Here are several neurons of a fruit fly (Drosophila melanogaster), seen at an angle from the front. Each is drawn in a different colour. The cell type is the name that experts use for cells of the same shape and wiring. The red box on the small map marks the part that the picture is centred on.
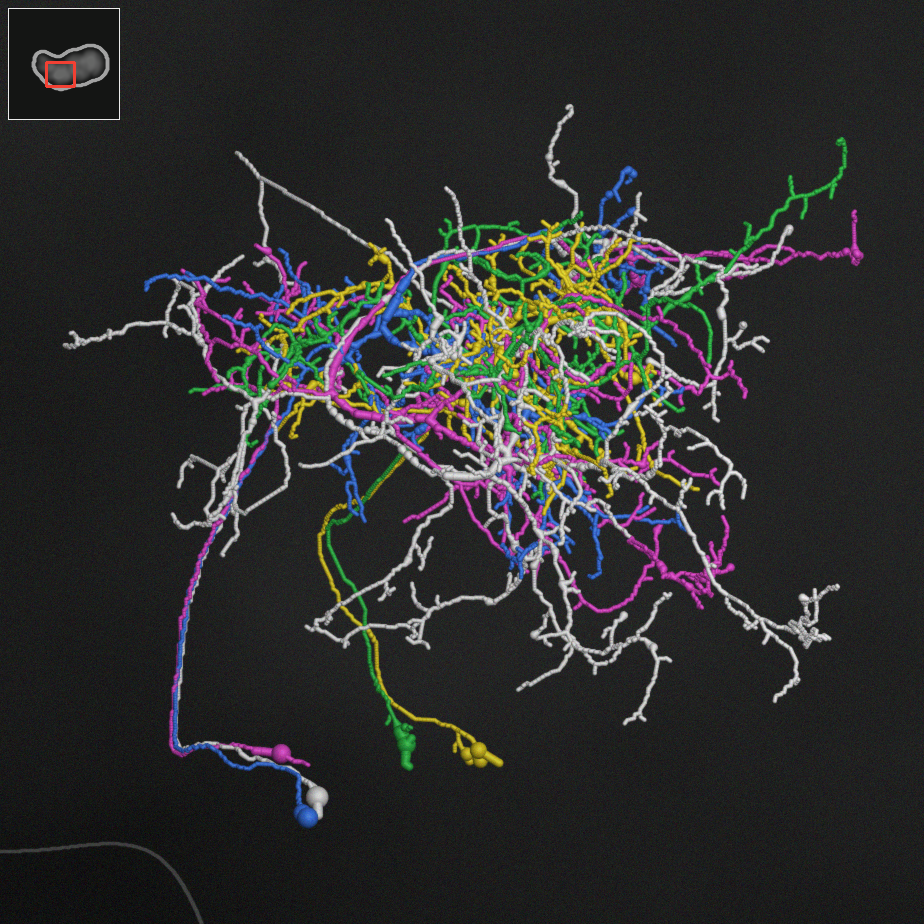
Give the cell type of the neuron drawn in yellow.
IN00A062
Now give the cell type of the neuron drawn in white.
IN07B054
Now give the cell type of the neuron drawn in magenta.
IN07B058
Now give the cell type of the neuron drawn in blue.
IN07B080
